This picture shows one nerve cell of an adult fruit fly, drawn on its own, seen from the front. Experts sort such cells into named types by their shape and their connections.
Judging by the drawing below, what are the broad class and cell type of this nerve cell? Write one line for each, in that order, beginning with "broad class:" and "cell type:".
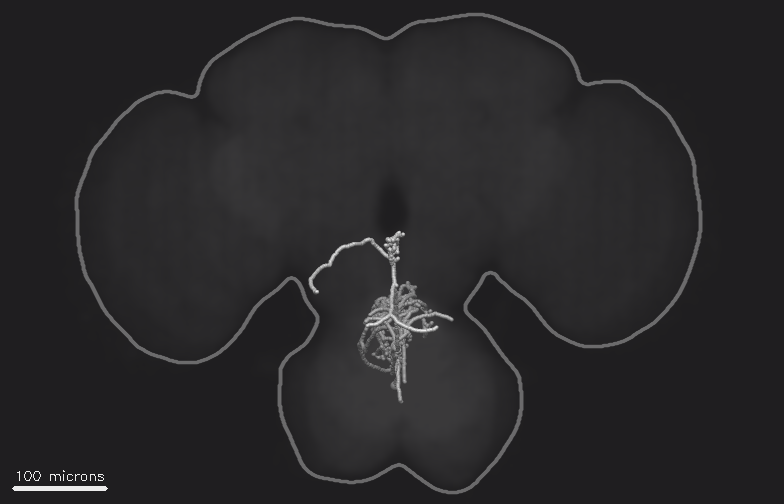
broad class: ascending neuron
cell type: ANXXX169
